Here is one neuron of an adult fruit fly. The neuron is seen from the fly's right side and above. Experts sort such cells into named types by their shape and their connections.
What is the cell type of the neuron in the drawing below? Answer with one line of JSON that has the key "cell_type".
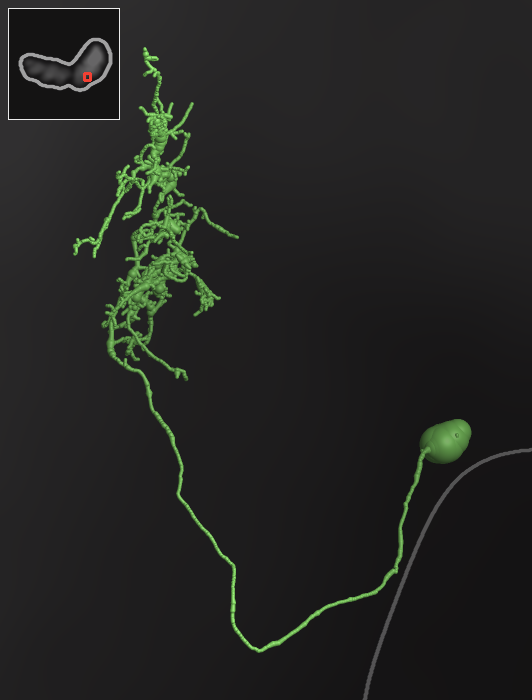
{"cell_type": "Dm8a"}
